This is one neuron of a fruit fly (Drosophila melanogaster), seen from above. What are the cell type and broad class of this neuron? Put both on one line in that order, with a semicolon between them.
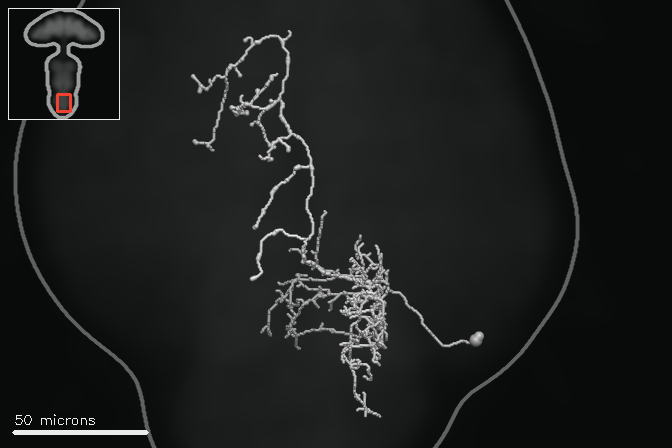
INXXX365; nerve-cord intrinsic neuron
